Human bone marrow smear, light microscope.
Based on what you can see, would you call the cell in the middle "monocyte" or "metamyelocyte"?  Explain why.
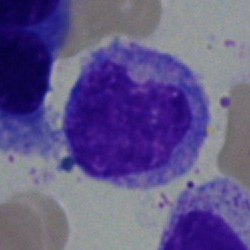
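Monocyte, not metamyelocyte. Chromatin finely stippled, not gathered into coarse dark clumps.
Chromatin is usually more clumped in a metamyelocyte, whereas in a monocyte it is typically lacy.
Nucleus occupies most of the cell, with a shallow notch in its upper edge. Cytoplasmic rim wider along the upper right than along the lower left.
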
